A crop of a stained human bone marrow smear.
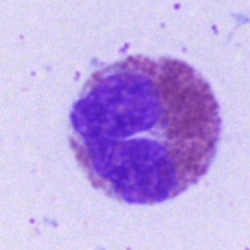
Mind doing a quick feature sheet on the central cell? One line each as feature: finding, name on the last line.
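Nucleus: divided into two lobes
Lobe position: one above the other, on the left side of the cell
Chromatin: dense, dark purple
Cytoplasm: packed with coarse reddish-pink granules
Cell: eosinophil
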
